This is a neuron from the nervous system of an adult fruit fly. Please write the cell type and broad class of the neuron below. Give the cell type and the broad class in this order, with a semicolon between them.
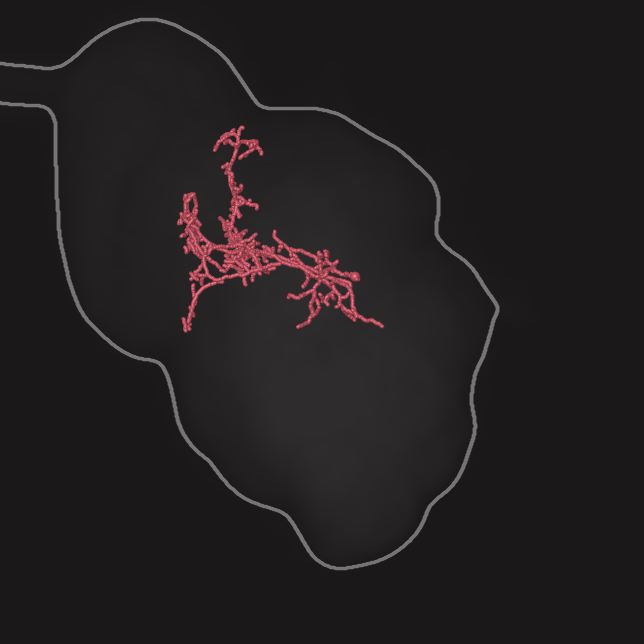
LAL111; central-brain intrinsic neuron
